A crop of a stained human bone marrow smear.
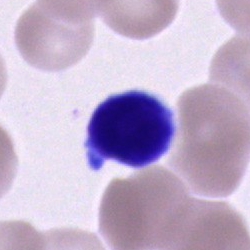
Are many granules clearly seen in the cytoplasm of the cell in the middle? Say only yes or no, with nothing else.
No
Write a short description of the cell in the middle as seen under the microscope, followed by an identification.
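Dark nucleus fills almost the whole cell; no clear rim of cytoplasm around it. Chromatin dense, uniform deep violet-blue. Outline roughly round. Small rounded bleb projects from the lower left edge. Lymphocyte.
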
